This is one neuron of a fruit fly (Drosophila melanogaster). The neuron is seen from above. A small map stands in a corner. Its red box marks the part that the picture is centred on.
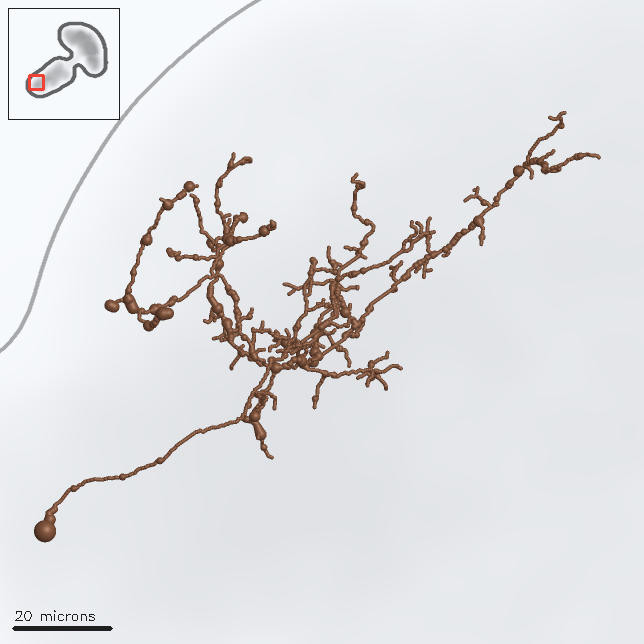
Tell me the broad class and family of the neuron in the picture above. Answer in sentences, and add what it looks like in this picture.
This is a nerve-cord intrinsic neuron. The family is hemilineage 20A.22A. It is in the nerve cord and does not reach the brain. The cell body can be seen at the lower left of the picture. Dozens of branch ends can be seen.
